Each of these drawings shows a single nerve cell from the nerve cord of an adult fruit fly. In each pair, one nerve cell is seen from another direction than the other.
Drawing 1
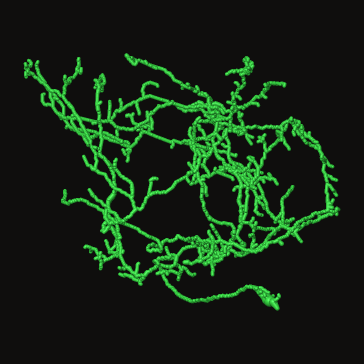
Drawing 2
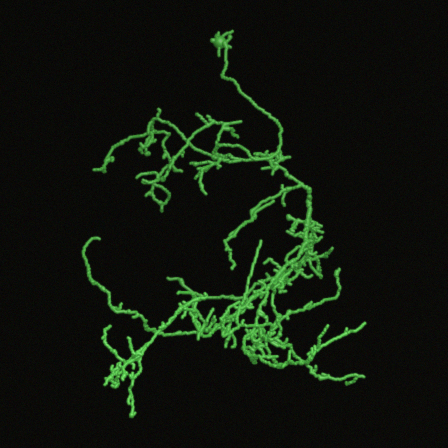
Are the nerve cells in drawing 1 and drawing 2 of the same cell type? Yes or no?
yes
